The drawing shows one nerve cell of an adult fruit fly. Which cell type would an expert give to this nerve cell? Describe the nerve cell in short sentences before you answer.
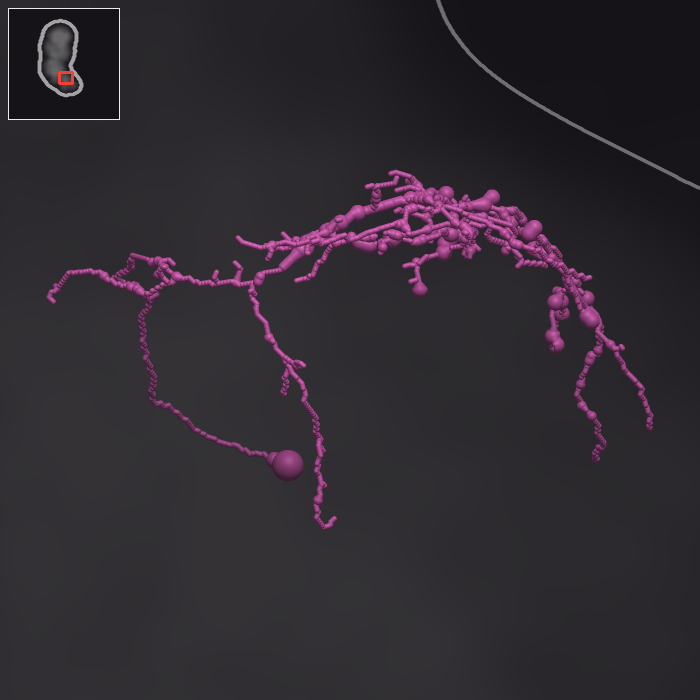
The picture shows dozens of branch ends. As drawn here it is wider than it is tall. This is a nerve-cord intrinsic neuron. The cell type is IN08A045.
